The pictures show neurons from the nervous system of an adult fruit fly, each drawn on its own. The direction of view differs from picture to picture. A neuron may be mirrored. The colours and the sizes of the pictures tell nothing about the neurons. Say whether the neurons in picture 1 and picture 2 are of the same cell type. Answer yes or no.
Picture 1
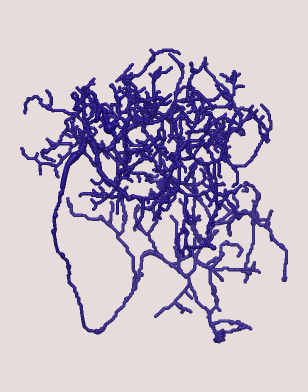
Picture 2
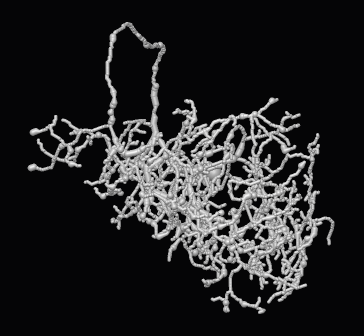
yes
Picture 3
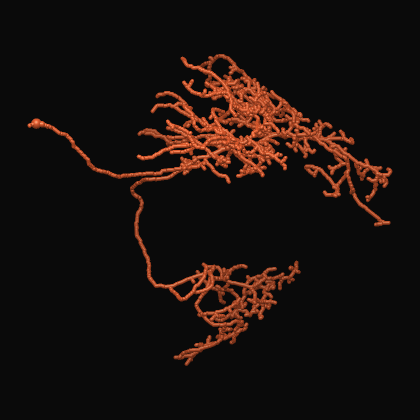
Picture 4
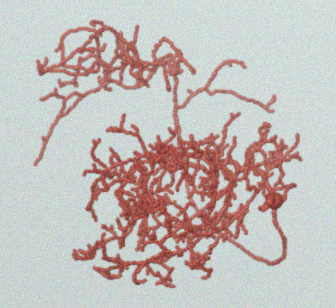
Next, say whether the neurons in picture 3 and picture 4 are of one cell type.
no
